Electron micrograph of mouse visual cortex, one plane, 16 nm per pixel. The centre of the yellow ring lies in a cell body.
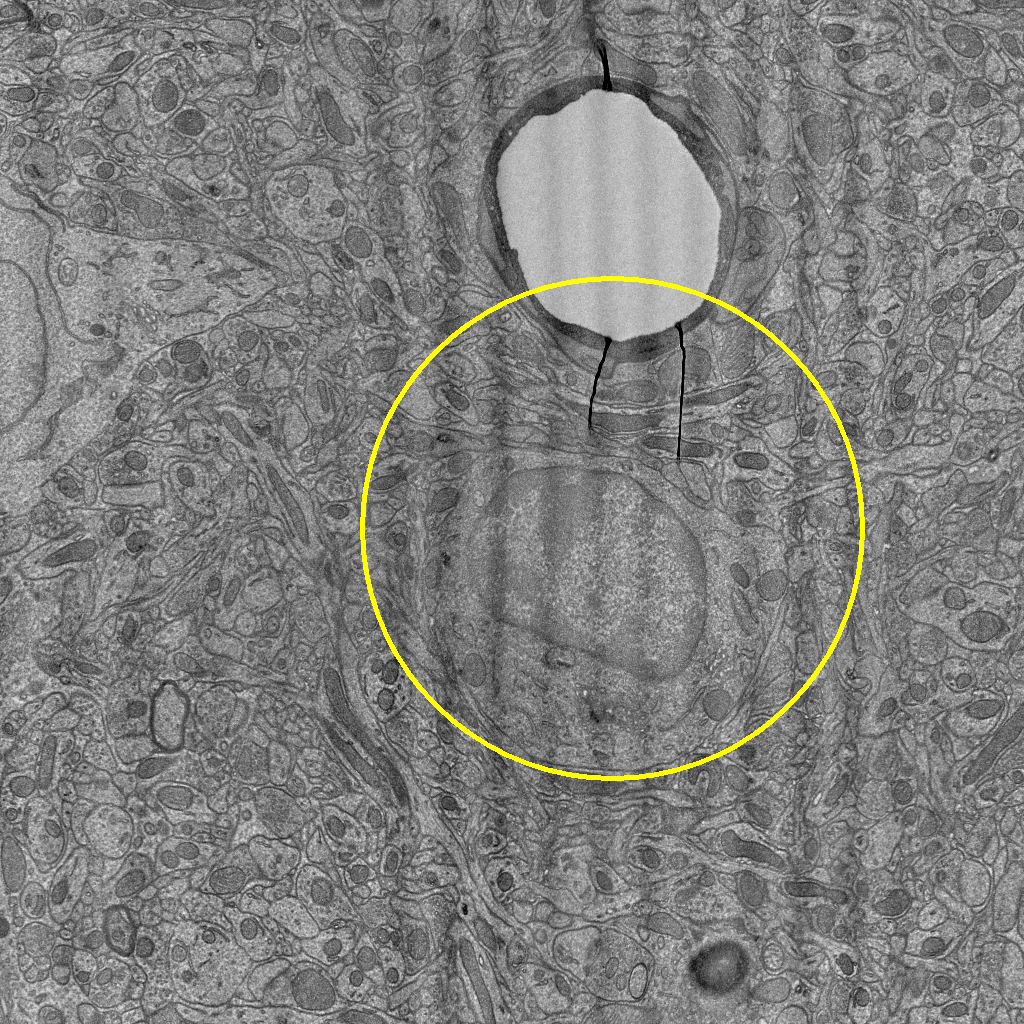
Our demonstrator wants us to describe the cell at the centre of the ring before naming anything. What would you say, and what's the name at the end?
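First, the nuclear outline: mostly smooth, with one shallow indentation along the lower edge. Next, the cytoplasm: a few round to oval mitochondria beside and below the nucleus. Then the surroundings: just above the cell body lies a vessel with a pale open lumen, with a few thin processes between them. This is an oligodendrocyte.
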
